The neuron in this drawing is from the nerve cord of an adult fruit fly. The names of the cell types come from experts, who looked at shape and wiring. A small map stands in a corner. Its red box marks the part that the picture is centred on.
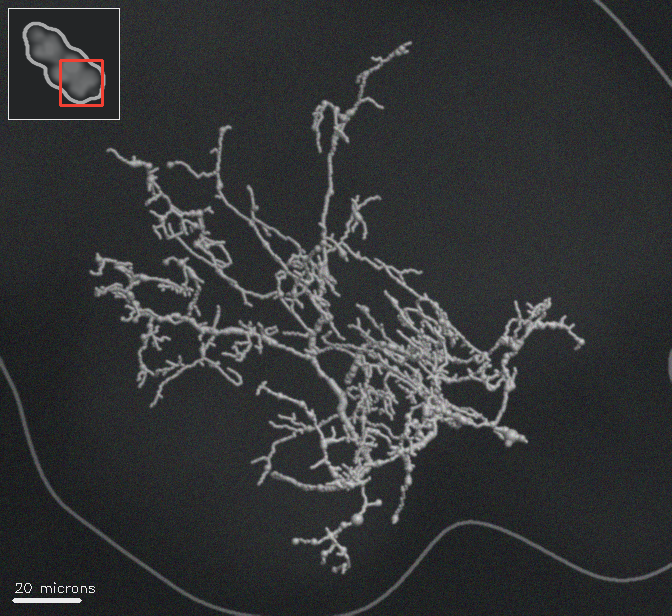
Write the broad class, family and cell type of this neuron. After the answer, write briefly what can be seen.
This is a nerve-cord intrinsic neuron. The family is hemilineage 13B. The cell type is IN13B015. By the scale bar it is about 160 microns tall in this view. The picture shows more than a hundred branch ends.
